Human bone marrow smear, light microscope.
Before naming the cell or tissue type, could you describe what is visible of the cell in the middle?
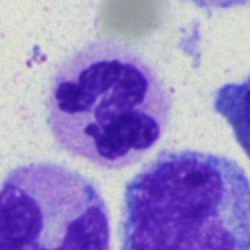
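A round, smooth outline bounds the cell. Its chromatin is dark purple and coarsely clumped, and the nucleus shows no visible nucleoli. Cytoplasm encloses the nucleus on every side. The cell is a segmented neutrophil.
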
